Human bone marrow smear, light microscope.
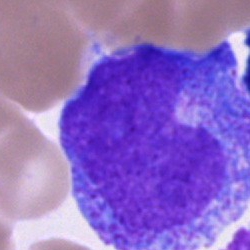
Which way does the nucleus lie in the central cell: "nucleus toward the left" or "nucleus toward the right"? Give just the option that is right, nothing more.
Nucleus toward the left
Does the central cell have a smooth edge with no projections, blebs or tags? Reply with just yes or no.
No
